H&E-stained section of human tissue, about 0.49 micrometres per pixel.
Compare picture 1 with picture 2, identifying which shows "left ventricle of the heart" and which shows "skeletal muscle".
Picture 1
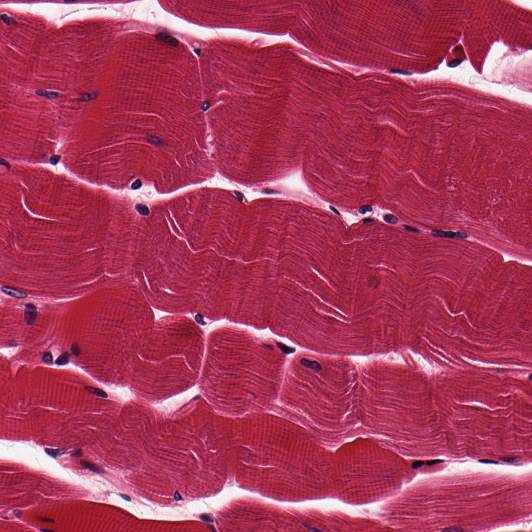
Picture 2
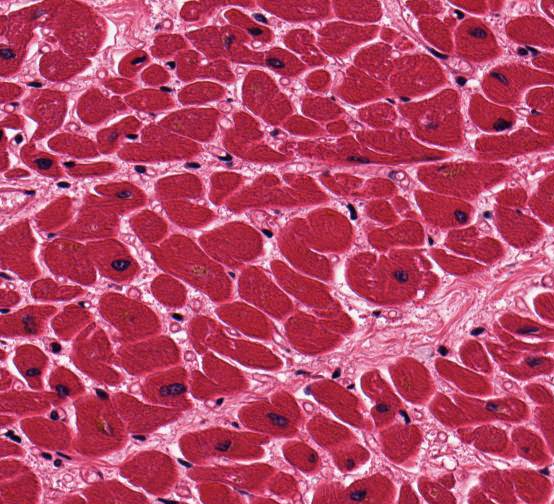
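Answer: picture 1 is skeletal muscle; picture 2 is the left ventricle of the heart. The skeletal muscle shows fine transverse cross-striations throughout, with small, dark, flattened nuclei at the fibre margins, elongated along the fibres. In the left ventricle of the heart, fibres fill the field, cut mostly in cross section, and any nucleus seen in a fibre profile lies in its centre; small dark elongated nuclei lie in the spaces between fibres. Both have deep, evenly stained red-pink cytoplasm.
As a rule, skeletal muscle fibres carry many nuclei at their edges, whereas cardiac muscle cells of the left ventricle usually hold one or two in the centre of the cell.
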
